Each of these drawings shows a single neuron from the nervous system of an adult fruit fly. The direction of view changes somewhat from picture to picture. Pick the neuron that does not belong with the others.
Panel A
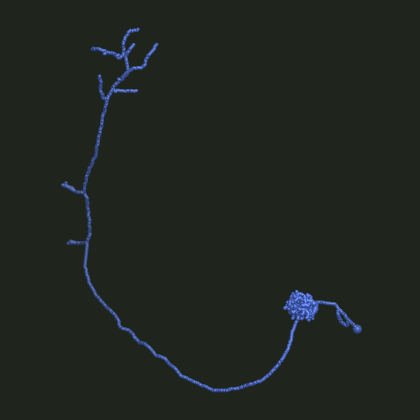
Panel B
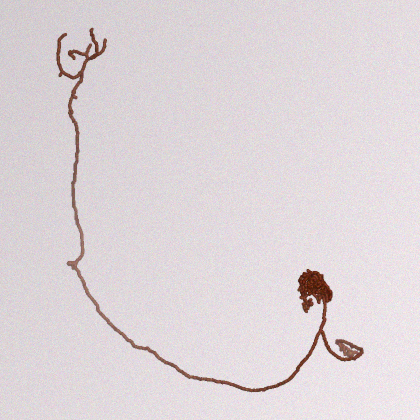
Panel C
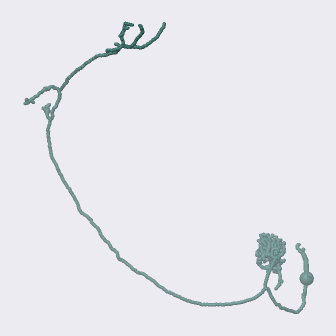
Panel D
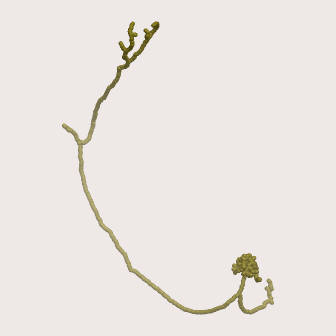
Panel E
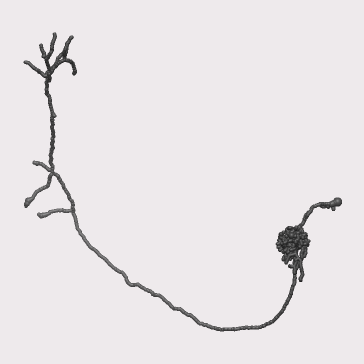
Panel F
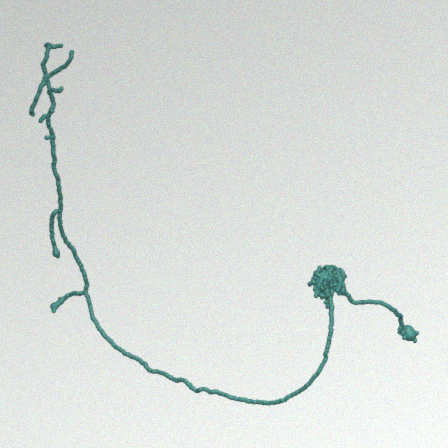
Panel C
